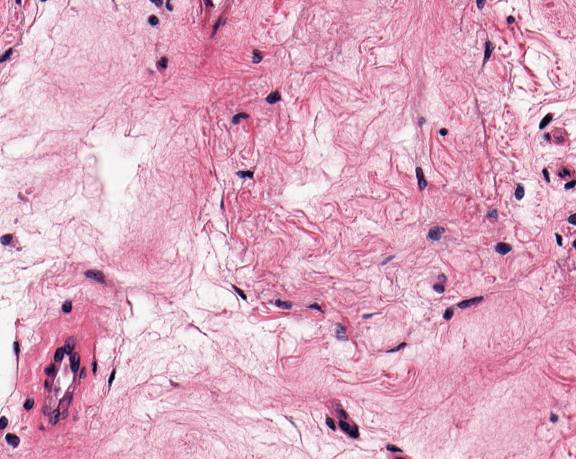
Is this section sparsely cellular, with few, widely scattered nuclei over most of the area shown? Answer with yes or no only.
Yes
